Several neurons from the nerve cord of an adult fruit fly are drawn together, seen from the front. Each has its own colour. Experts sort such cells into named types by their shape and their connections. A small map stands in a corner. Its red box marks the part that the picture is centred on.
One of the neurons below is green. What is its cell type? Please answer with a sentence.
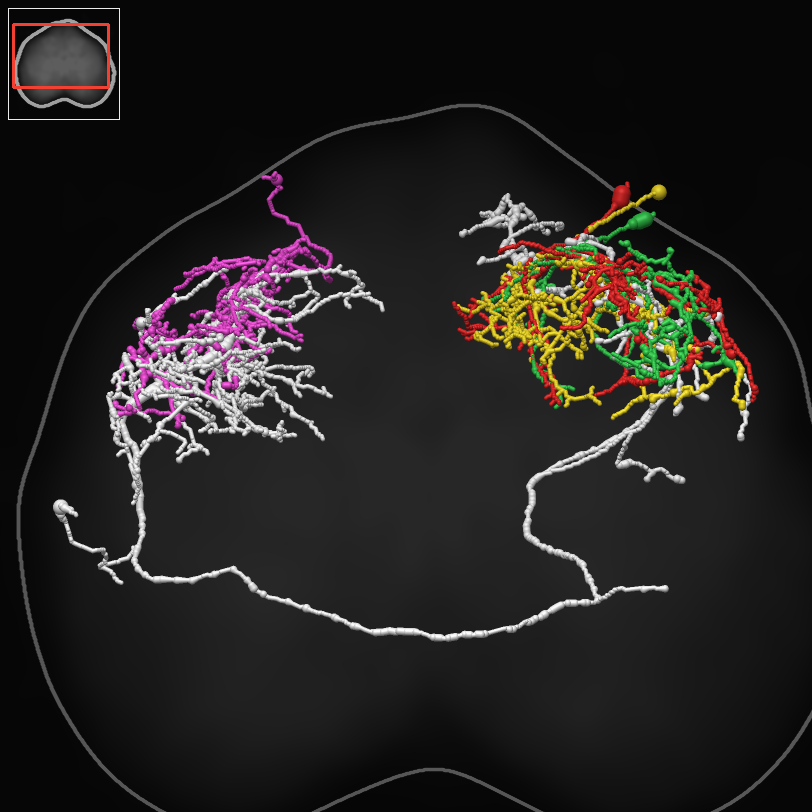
The cell type is IN03B083.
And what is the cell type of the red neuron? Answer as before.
The cell type is IN03B088.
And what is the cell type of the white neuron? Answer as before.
The cell type is INXXX076.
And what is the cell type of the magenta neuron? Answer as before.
The cell type is IN03B063.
